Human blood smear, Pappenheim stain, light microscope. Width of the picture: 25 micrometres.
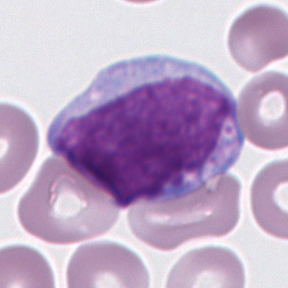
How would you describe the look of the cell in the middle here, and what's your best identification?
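An angular, irregular outline, rather than a round one, bounds the cell, which measures about 17 by 14 micrometres. The nucleus is about 16 by 10 micrometres and fills about 70% of the cell's area; no nucleoli are visible in it. The cytoplasm is pale grey-blue, deepening to a stronger blue at the outer edge of the cell, and its widest band runs along the upper side. The cell is an atypical promyelocyte.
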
